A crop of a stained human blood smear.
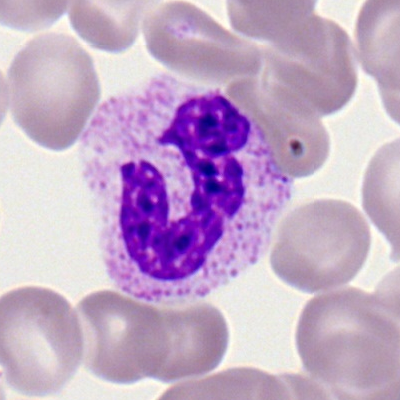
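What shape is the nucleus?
A single thick curved band bent into a hook, its open side facing the upper left.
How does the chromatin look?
Dark purple and coarsely clumped.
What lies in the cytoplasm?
Many small pink-purple granules, scattered evenly.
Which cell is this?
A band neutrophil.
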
